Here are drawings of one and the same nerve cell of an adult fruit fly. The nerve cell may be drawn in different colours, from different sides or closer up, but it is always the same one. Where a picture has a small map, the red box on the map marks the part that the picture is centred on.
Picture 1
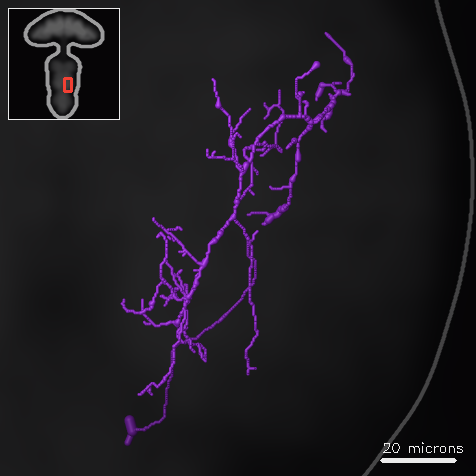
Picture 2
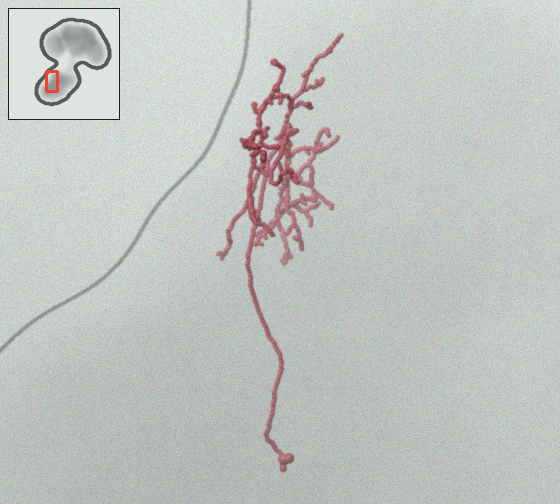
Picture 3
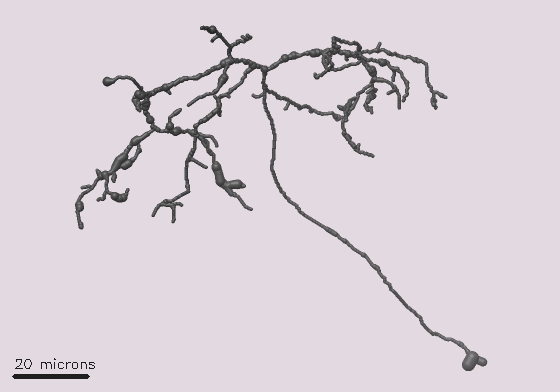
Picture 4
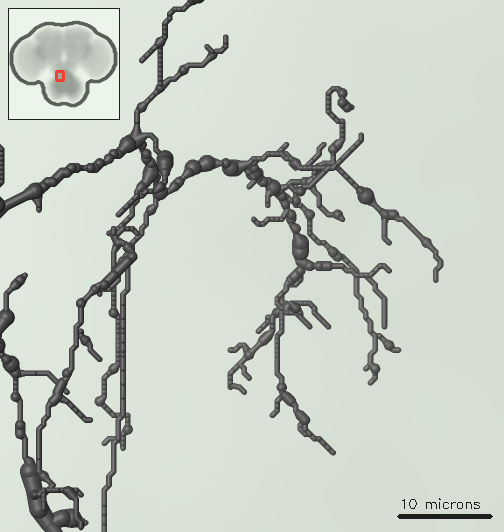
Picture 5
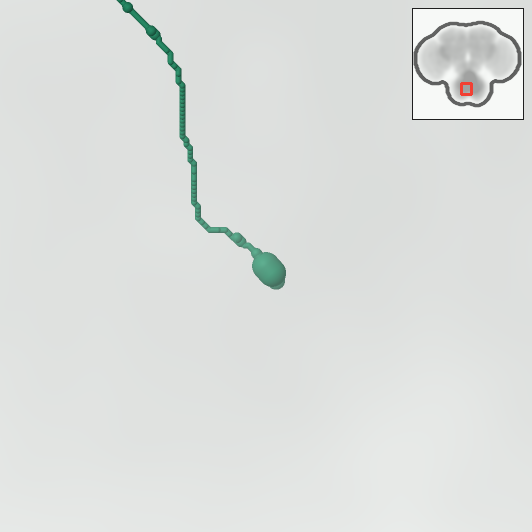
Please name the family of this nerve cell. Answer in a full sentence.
The family is hemilineage 03B.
